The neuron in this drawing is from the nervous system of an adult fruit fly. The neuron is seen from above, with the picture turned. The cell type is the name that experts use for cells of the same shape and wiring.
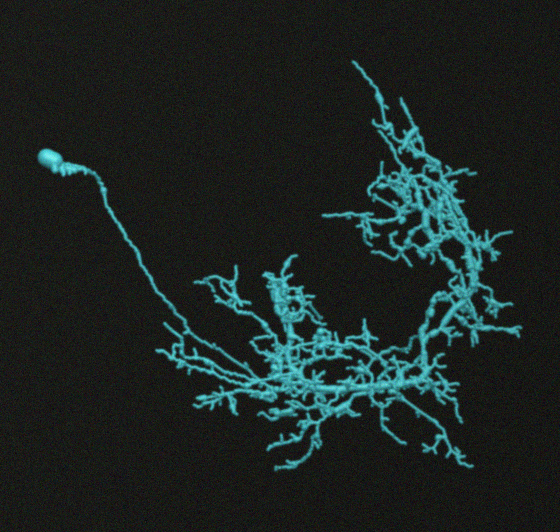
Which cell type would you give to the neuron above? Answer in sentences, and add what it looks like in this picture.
Its cell type is INXXX235. This is a nerve-cord intrinsic neuron. The picture shows more than a hundred branch ends. In this view it is about as wide as it is tall.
